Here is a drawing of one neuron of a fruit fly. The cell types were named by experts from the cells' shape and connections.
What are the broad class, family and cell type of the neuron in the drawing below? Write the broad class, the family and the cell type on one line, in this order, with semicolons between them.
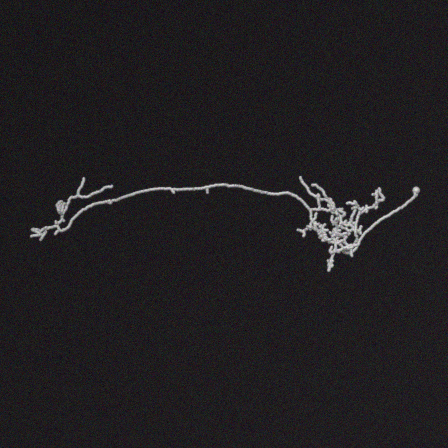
central-brain intrinsic neuron; hemilineage VPNp&v1_posterior; PLP156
